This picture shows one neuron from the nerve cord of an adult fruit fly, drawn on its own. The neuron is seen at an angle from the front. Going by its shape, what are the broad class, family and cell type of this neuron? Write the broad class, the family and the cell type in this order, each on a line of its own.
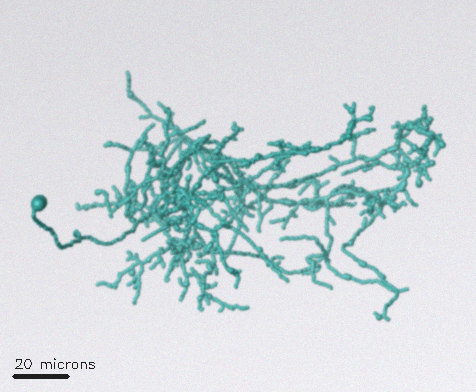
ascending neuron
hemilineage 10B
AN10B025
